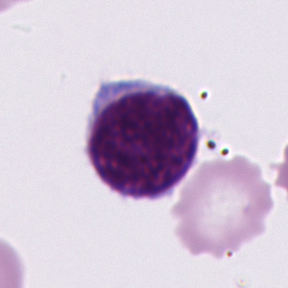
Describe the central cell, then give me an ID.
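That cytoplasm is only a thin rim, widest up at the upper left. The nucleus sits off-centre toward the lower right, with no distinct nucleolus showing. No granules in the cytoplasm either. So, a typical lymphocyte.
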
